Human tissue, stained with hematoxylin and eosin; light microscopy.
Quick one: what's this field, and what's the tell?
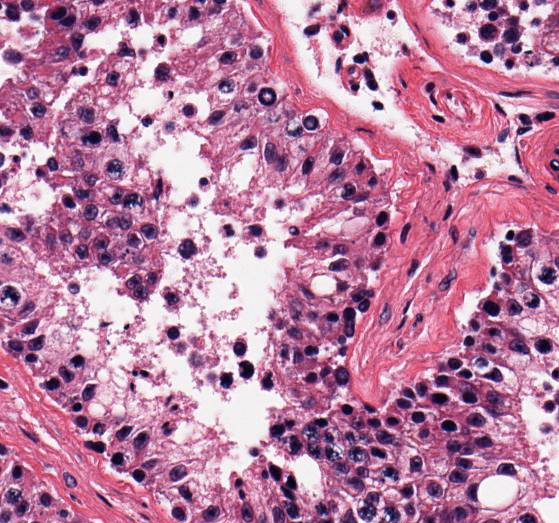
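The field shows seminiferous tubule; first check, crowded cell masses fill most of it.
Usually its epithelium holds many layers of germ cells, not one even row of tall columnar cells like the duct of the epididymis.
Second, narrow bands of wavy pink collagen with sparse spindle nuclei separate the masses. Third, a largely empty white centre holds detached round cells and debris.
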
